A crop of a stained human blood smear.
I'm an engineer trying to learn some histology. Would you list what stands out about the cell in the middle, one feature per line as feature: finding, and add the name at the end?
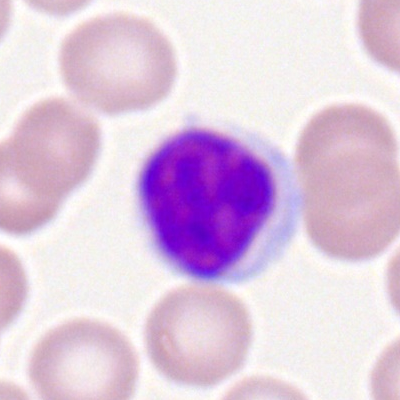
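Shape: roughly round, smooth outline
Chromatin: dark purple, clumped, paler patches between clumps
Cytoplasm: scant pale blue rim, widest on right
Name: lymphocyte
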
